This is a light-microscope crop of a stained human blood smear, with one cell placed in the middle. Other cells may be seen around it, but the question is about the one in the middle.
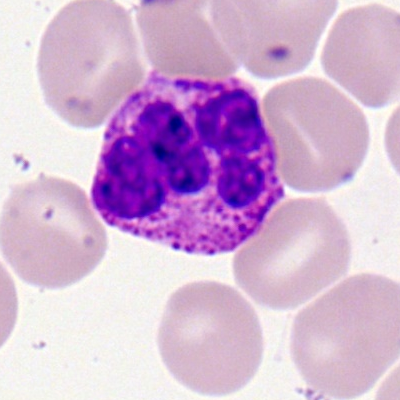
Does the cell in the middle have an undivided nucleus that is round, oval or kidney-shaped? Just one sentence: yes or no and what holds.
No, it is a nucleus divided into lobes that this cell has.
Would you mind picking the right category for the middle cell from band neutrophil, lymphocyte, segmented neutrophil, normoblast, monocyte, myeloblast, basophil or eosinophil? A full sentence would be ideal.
In this crop, the cell at the very middle is a basophil.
